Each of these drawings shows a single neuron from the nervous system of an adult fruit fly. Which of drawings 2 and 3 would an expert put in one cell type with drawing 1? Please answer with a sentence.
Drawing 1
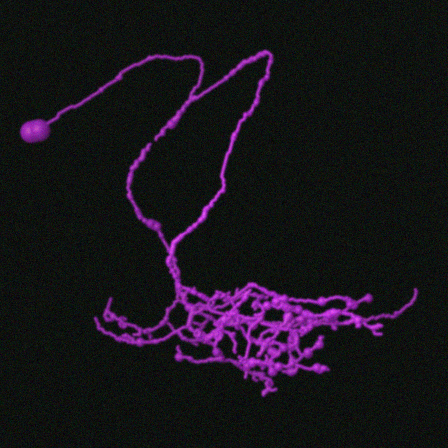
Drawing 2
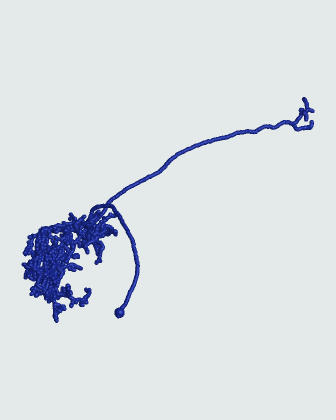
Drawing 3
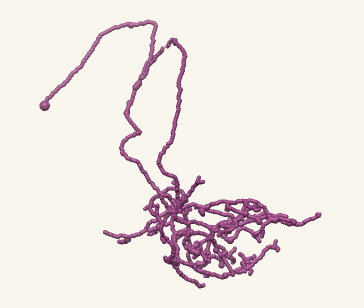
Drawing 3 is of the same cell type.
